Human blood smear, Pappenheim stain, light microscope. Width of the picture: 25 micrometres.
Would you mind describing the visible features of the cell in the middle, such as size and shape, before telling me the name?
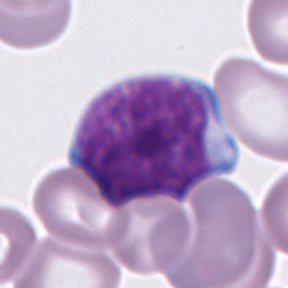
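Red cells press against the lower border of the cell, denting it inward. The cell is about 15 by 12 micrometres, and its nucleus, about 12 micrometres across, fills about 80% of the cell's area. The cytoplasm forms only a thin rim, widest on the right side, and is pale blue with a deeper blue edge at the cell margin. No distinct granules are visible in it. The cell is a myeloblast.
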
